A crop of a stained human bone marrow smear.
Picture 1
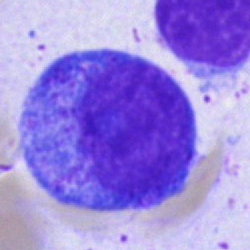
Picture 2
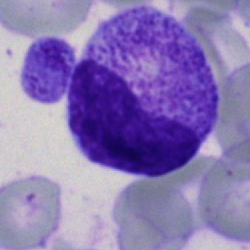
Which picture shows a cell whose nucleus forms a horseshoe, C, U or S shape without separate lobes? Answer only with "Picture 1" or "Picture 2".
Picture 2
